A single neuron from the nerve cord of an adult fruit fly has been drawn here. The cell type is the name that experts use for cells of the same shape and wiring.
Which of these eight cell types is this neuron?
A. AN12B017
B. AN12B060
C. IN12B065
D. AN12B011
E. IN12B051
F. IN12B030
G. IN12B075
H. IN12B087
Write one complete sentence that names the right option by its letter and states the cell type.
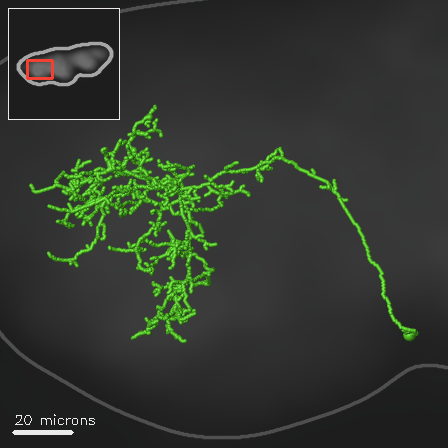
It is option F, IN12B030, that gives the cell type of the neuron.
